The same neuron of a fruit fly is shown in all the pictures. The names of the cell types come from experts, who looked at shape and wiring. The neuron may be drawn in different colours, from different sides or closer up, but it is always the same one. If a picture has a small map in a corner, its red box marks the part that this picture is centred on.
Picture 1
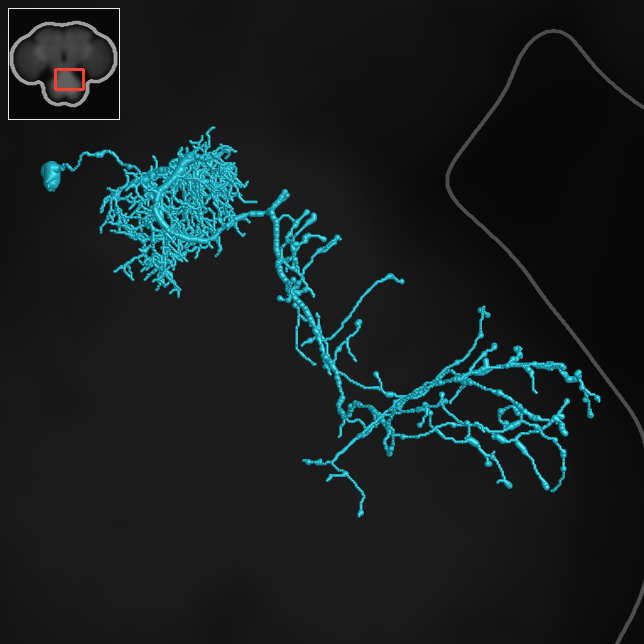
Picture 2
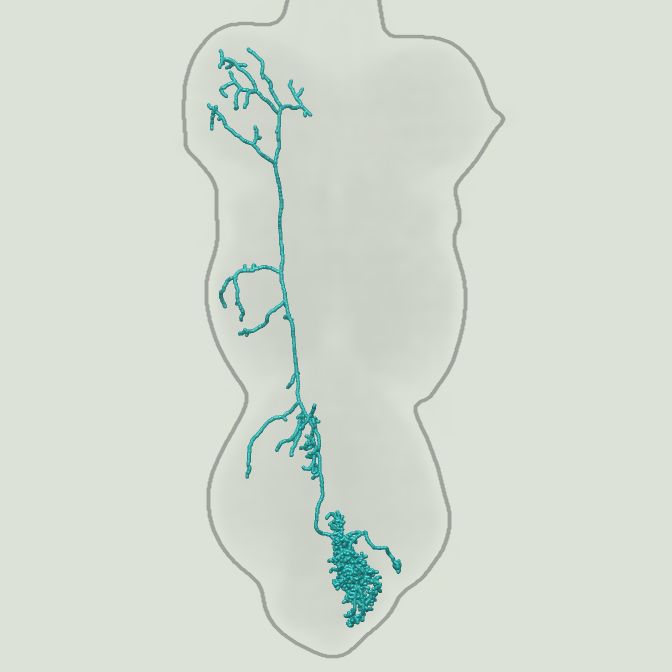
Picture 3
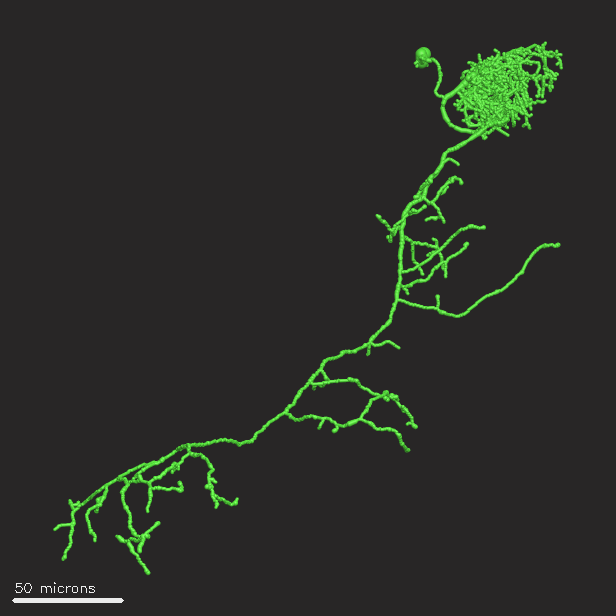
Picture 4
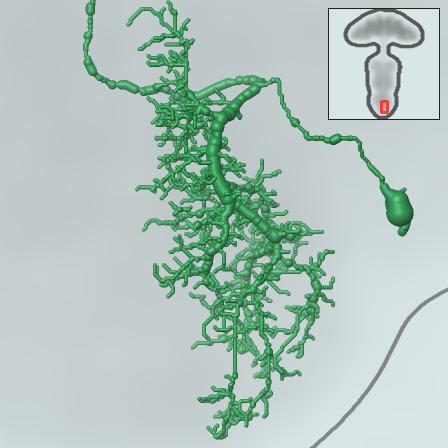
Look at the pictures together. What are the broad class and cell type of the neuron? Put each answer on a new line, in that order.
nerve-cord intrinsic neuron
INXXX096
